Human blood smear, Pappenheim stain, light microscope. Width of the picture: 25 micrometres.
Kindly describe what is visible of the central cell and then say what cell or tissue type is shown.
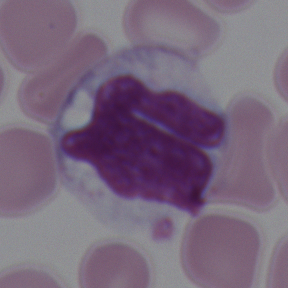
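Outline roughly round, border thin and faint. Nucleus about 13 micrometres across; chromatin dense dark purple throughout; no nucleoli seen. Cytoplasm pale greyish, without distinct granules. Monocyte.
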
